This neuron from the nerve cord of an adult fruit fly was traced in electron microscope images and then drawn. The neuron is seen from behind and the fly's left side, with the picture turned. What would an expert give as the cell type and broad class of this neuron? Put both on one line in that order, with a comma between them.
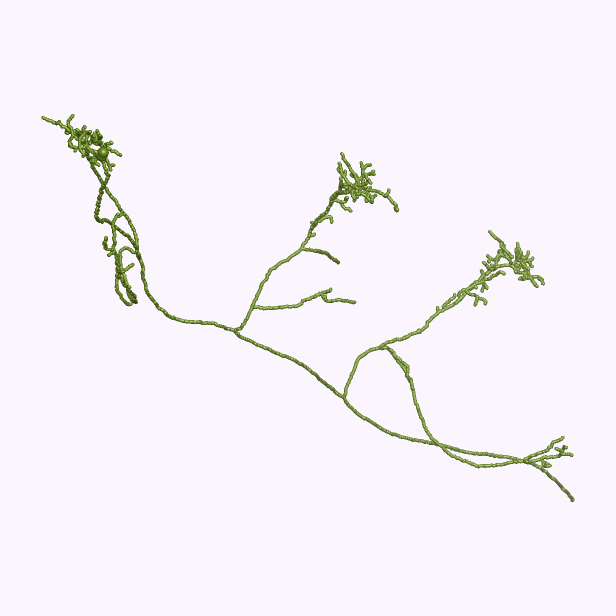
ANXXX127, ascending neuron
